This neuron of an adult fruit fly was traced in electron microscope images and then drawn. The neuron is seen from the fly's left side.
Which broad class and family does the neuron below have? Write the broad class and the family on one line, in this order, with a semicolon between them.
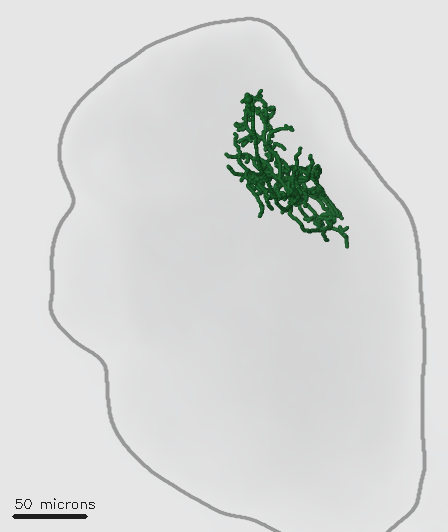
central-brain intrinsic neuron; hemilineage LHl4_posterior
